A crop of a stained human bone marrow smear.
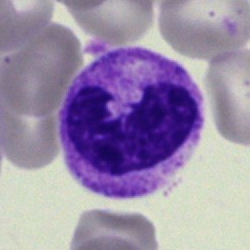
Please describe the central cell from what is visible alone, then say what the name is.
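Starting at the outline: round and smooth. The nucleus, I notice, has a notch cut into its upper side. Its chromatin looks dark purple and coarsely clumped, and the cytoplasm holds fine purple granules. The name: band neutrophil.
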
